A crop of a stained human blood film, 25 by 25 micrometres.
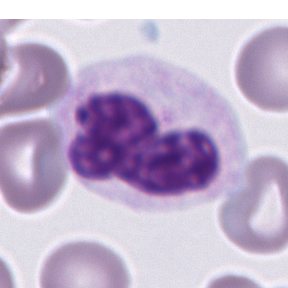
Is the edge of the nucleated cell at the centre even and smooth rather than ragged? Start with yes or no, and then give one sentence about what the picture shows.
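Yes. The cell has a smooth, rounded oval outline.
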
